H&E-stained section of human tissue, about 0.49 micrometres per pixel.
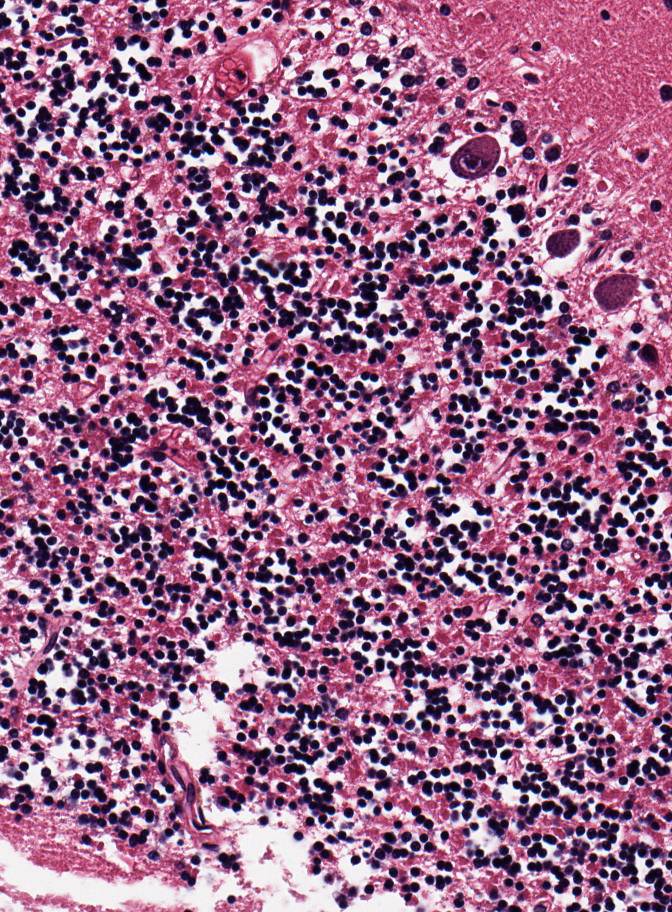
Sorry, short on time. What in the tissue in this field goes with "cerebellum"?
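Consistent with cerebellum: Purkinje cells in a single row along the border between the dense nuclear zone and the pink zone at upper right.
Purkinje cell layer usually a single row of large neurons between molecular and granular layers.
Purkinje cells here far larger than surrounding cells, owing to abundant purple-pink cytoplasm.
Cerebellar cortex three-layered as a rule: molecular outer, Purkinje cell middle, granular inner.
Densely packed small round dark nuclei fill most of field; nuclei uniformly dark, very little visible cytoplasm.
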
